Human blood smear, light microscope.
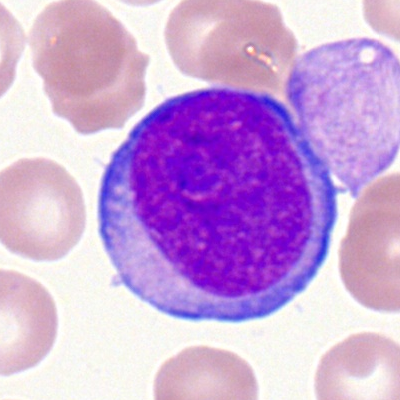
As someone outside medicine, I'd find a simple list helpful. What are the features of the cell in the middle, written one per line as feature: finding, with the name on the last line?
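Outline: round and smooth
Cytoplasm: blue, darkest at the outer rim
Paler zone: against the nucleus, lower-left side
Granules: none distinct in the cytoplasm
Name: myeloblast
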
